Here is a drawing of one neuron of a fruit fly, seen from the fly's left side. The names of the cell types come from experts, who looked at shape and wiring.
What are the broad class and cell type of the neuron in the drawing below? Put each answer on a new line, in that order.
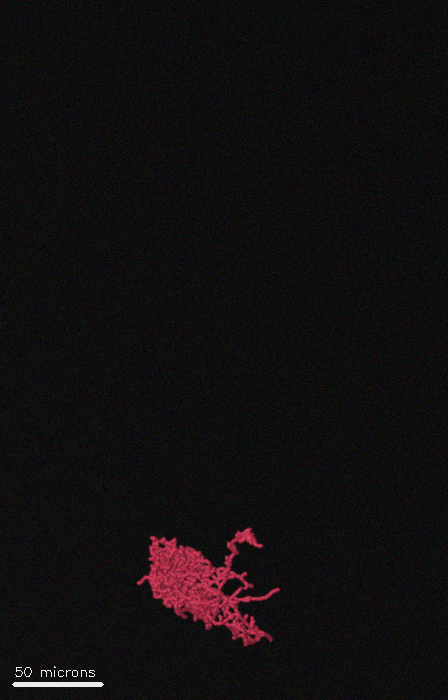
central-brain intrinsic neuron
GNG164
